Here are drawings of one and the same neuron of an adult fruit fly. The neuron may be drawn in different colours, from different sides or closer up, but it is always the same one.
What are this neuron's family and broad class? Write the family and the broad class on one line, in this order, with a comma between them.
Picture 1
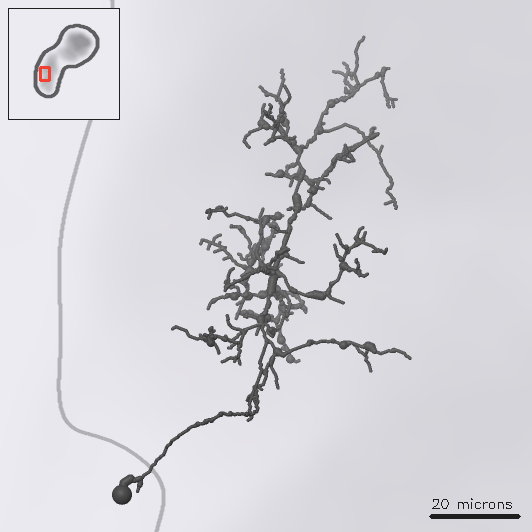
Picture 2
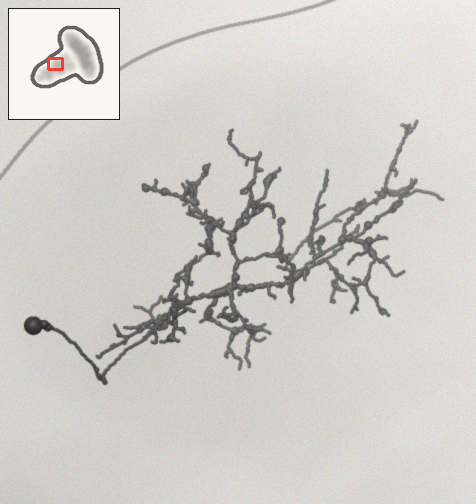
hemilineage 20A.22A, nerve-cord intrinsic neuron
